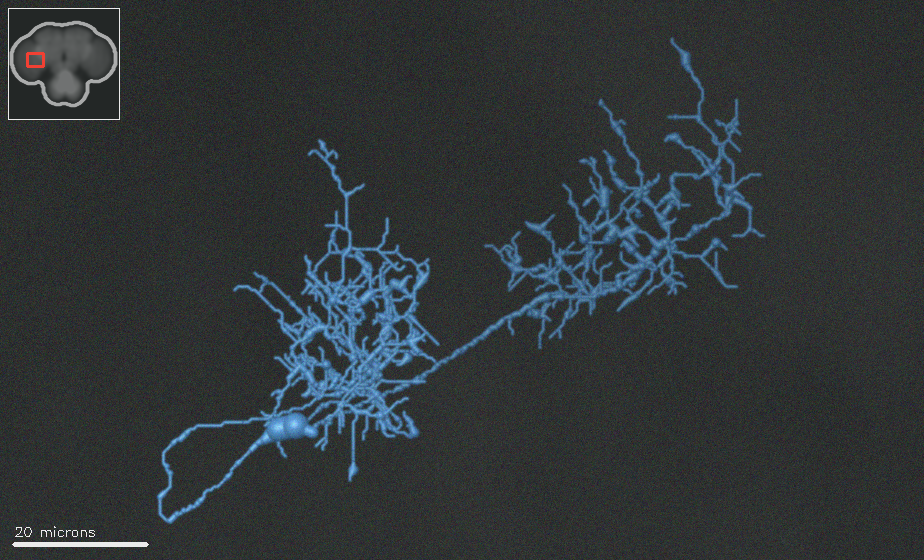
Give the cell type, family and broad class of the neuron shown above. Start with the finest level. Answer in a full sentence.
Type TmY15 of the TmY family, an optic-lobe intrinsic neuron.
